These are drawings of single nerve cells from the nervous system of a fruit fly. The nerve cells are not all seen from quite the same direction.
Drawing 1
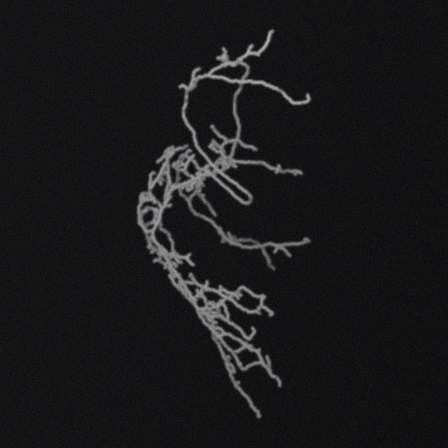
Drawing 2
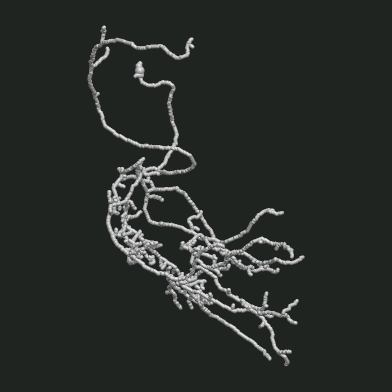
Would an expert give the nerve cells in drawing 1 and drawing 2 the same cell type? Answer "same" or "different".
same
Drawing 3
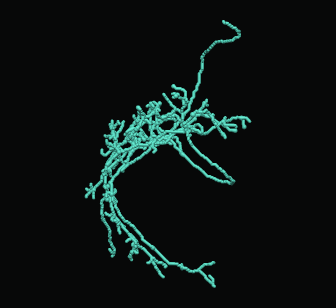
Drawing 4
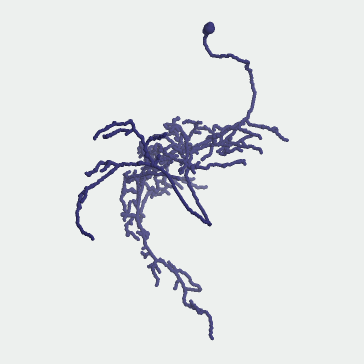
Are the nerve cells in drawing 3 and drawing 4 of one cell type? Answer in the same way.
different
